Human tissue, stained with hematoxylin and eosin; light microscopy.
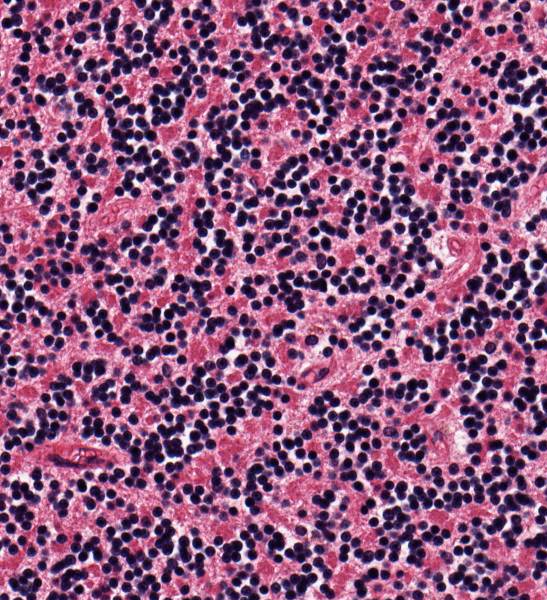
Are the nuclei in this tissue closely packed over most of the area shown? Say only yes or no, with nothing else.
Yes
